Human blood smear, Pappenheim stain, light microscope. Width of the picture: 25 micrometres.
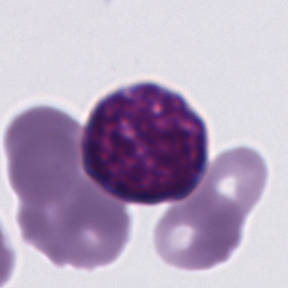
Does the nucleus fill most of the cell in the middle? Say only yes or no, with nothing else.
Yes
